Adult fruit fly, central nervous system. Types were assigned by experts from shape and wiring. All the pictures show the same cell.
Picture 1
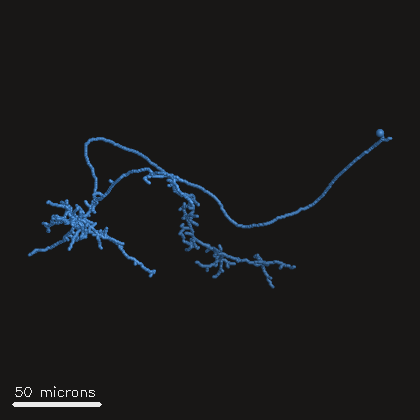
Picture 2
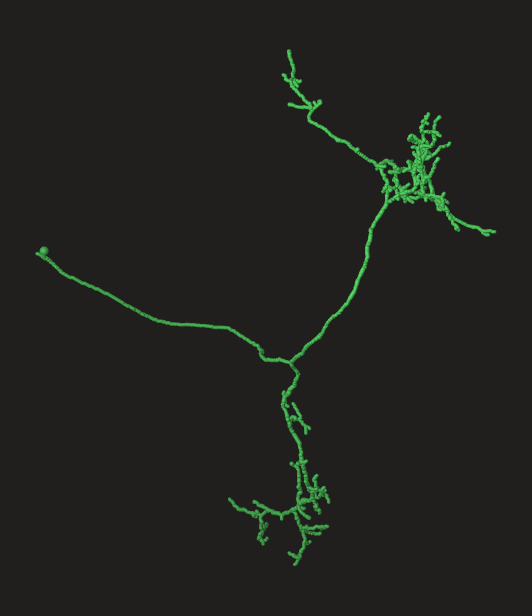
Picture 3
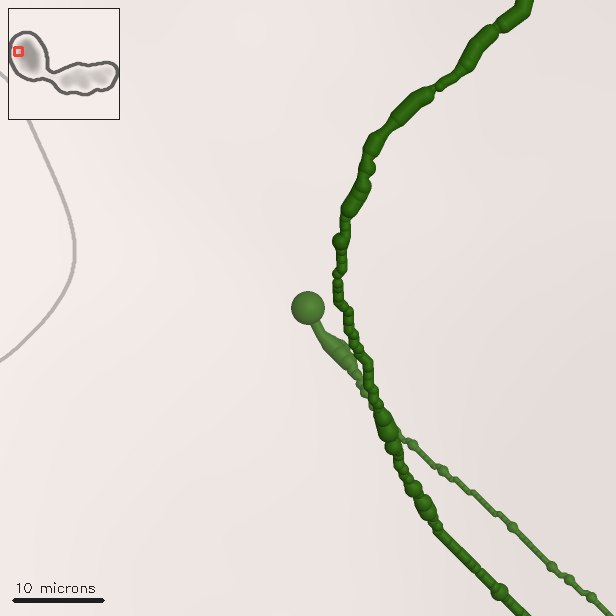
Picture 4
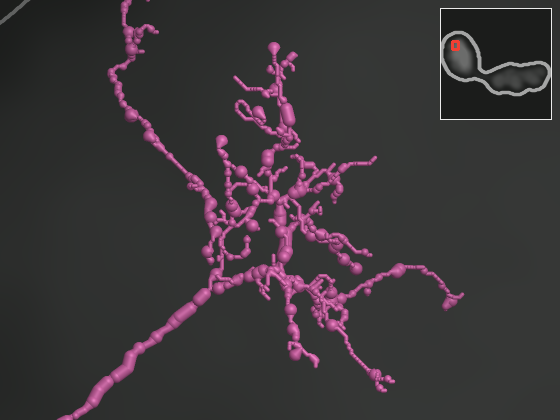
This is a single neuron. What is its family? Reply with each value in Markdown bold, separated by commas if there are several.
**hemilineage CREa1_ventral**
